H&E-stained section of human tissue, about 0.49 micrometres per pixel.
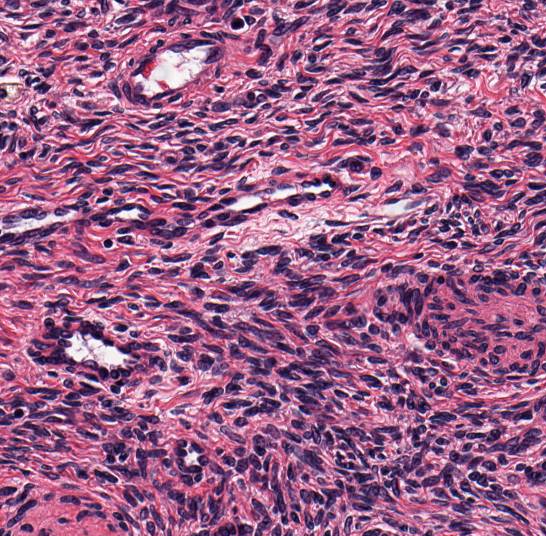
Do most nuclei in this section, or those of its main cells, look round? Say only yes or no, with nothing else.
No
